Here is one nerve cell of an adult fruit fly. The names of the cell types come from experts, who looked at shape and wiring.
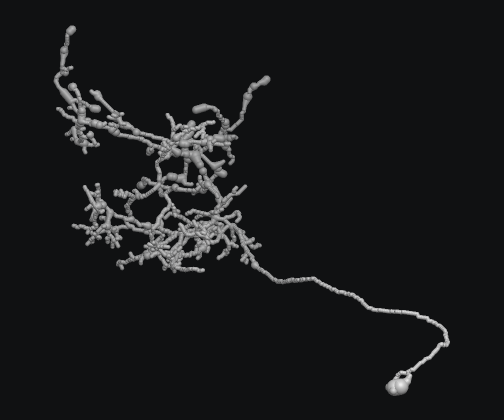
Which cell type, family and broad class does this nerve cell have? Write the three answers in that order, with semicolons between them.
IN13B039; hemilineage 13B; nerve-cord intrinsic neuron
